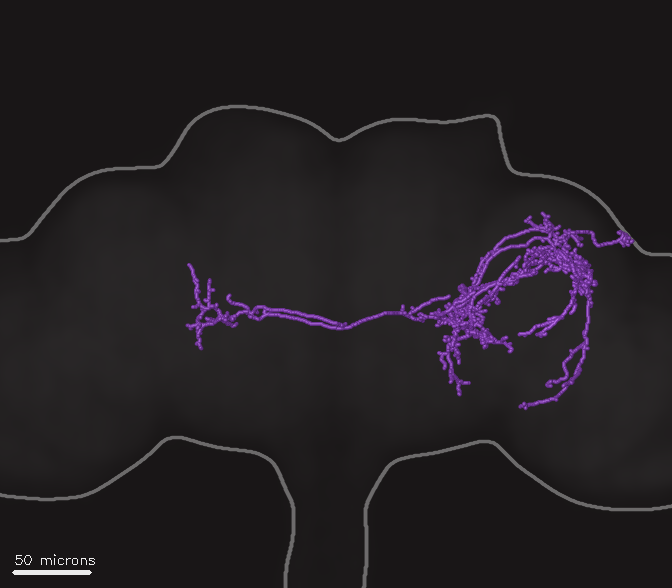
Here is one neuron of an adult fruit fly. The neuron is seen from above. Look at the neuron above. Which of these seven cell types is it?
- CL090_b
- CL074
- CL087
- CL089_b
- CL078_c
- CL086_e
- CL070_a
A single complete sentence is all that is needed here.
It is to cell type CL070_a that the neuron belongs.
